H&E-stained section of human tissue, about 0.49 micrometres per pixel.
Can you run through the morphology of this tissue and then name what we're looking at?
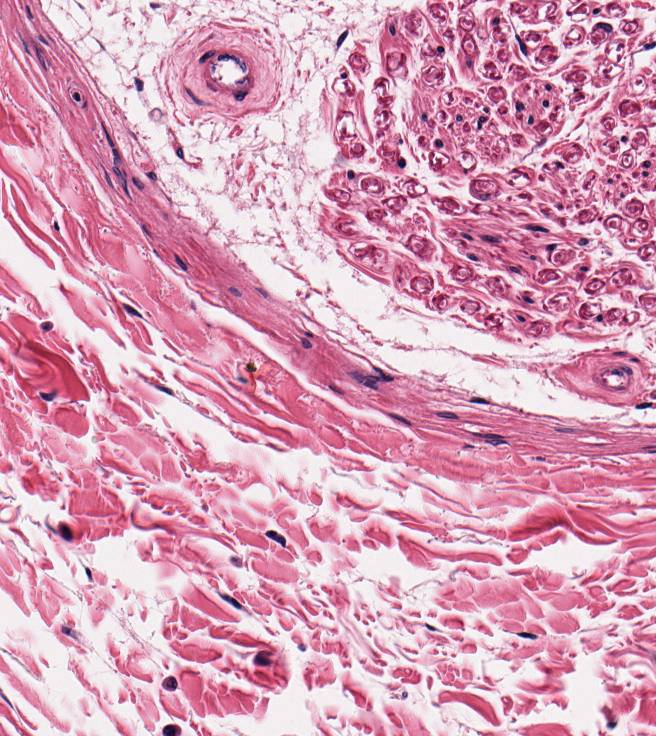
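A rounded bundle of many small round nerve fibres, cut in cross-section, takes up the upper right. Thin concentric layers of flattened cells bound its lower-left edge. Near the top centre lies a small vessel with a thick pink wall and a narrow lumen. Dense pink collagen bundles with few nuclei fill the lower half. This is tibial nerve.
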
